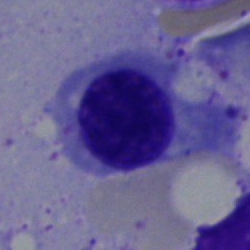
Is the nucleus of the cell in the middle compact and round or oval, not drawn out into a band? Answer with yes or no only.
Yes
